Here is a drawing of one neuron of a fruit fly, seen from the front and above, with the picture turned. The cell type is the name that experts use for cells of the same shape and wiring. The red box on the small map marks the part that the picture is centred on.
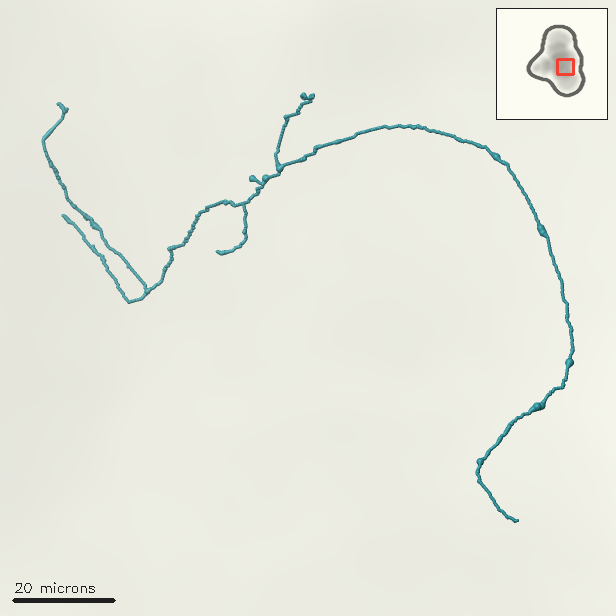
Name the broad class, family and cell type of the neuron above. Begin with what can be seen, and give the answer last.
No cell body is drawn. By the scale bar it is about 110 microns wide in this view. There are a dozen or fewer branch ends. This is a sensory neuron entering the nerve cord. The name of its family is class mechanosensory tactile. The cell type is SNta33.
